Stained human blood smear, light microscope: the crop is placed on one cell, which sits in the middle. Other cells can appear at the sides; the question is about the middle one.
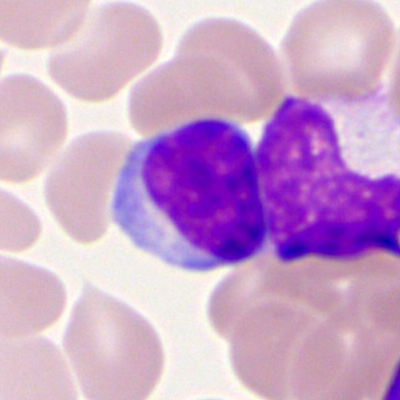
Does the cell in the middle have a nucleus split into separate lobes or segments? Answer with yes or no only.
No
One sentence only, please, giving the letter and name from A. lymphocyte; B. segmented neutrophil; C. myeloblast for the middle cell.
Option A correctly names the cell in the middle as a lymphocyte.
